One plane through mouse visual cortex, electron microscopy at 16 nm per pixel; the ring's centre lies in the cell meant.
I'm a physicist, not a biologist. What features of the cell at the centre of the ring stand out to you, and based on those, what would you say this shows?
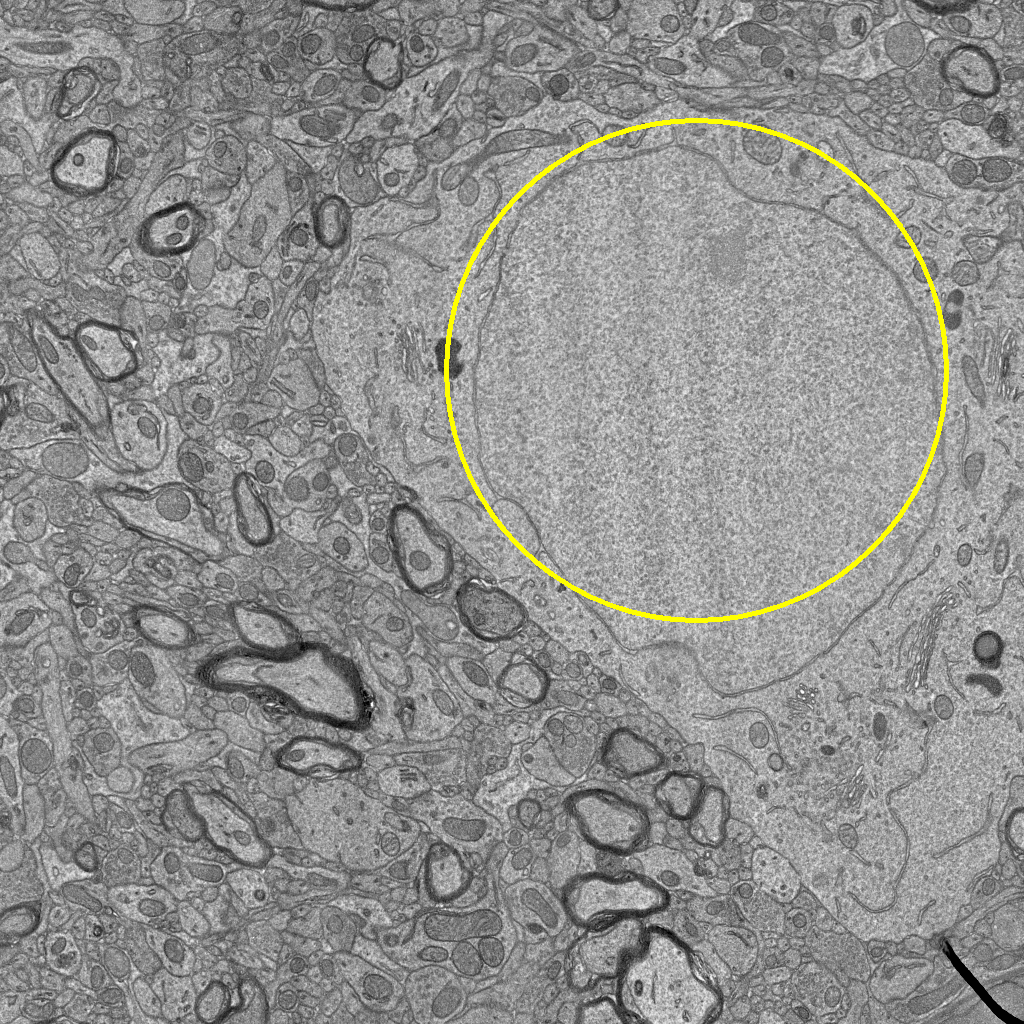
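See the nucleus: round, almost wholly within the ring. Its envelope is mostly smooth, without deep infoldings. The chromatin is pale and finely dispersed, no thick dark clumps lining the envelope. A small, very dark dense body sits at the nucleus's left edge. An excitatory neuron, then.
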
